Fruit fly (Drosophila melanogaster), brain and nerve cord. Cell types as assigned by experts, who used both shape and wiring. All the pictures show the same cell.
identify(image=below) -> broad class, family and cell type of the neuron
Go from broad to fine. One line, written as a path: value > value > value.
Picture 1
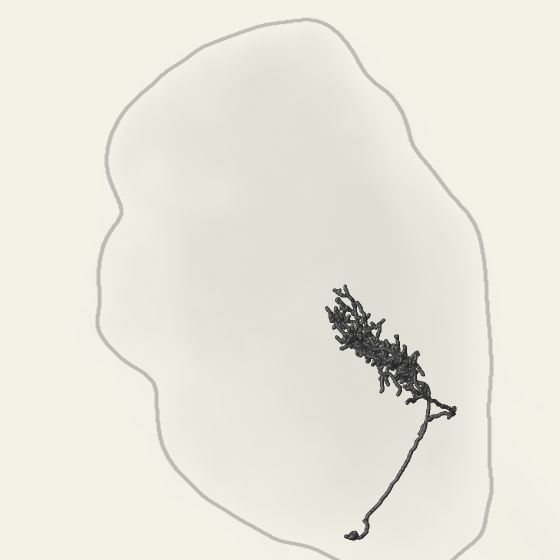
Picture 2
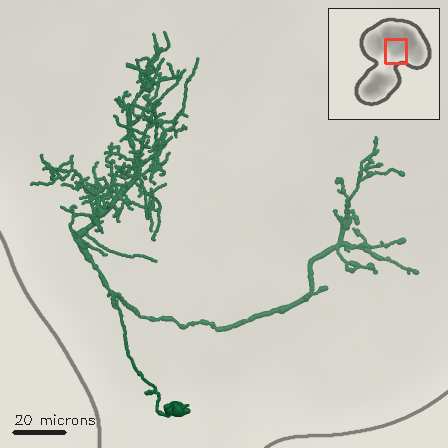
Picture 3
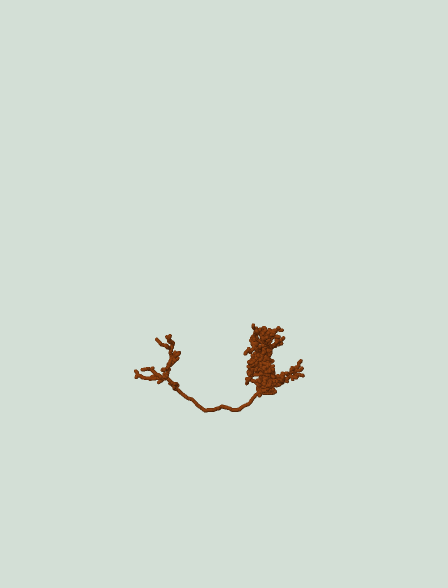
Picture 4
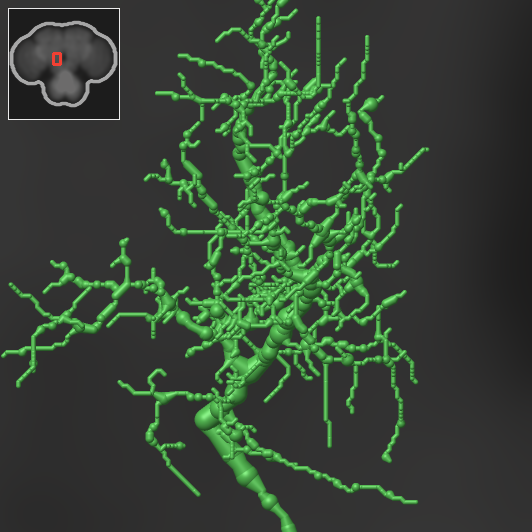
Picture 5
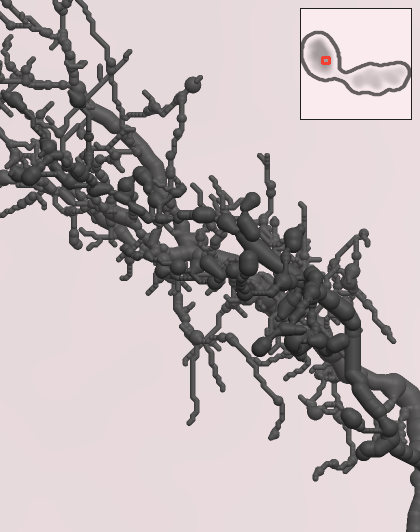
central-brain intrinsic neuron > hemilineage LB6 > CB0164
